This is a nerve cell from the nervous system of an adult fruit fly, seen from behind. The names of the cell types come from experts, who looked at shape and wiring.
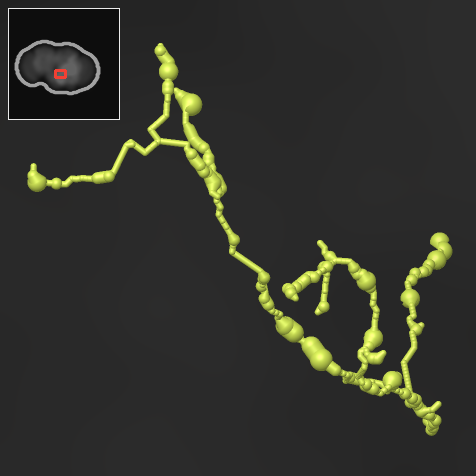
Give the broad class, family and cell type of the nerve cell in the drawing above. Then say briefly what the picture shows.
This is a sensory neuron entering the brain. Its family is called class mechanosensory. The cell type is JO-EV3. There are a dozen or fewer branch ends. In this view it is about as wide as it is tall.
